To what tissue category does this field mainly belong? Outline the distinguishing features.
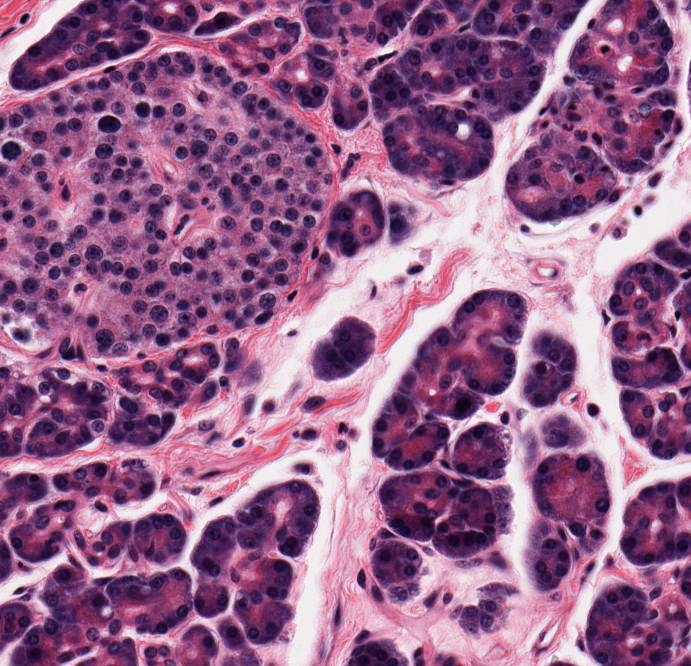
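Mostly exocrine pancreas here. Closely packed acini in lobules fill most of the field, their cells deep purple basally and paler pink apically, nuclei round and basal.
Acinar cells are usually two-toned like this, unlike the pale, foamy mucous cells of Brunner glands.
Upper left, a large rounded cluster of paler cells is set apart by a thin pink fibrous rim.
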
